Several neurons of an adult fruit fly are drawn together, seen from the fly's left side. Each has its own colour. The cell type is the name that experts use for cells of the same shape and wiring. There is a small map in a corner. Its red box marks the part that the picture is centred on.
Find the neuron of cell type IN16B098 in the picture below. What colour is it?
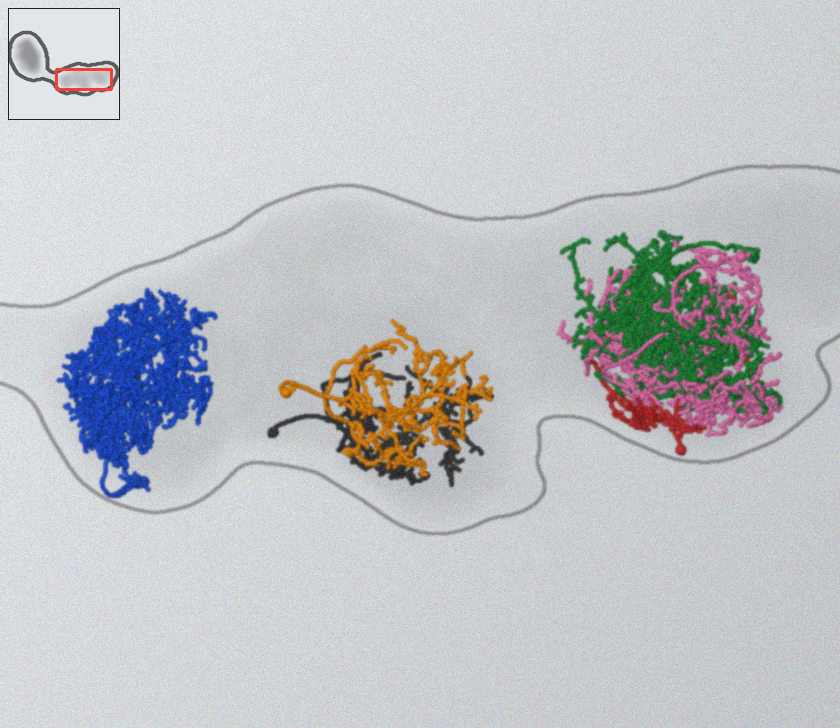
black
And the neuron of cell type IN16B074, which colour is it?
orange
